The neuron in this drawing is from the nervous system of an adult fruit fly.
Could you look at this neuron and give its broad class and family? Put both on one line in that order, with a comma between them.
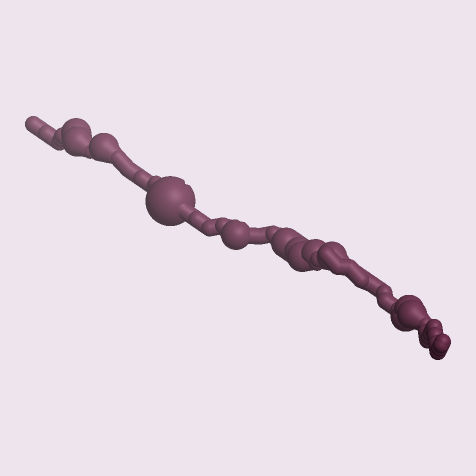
sensory neuron entering the brain, class mechanosensory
